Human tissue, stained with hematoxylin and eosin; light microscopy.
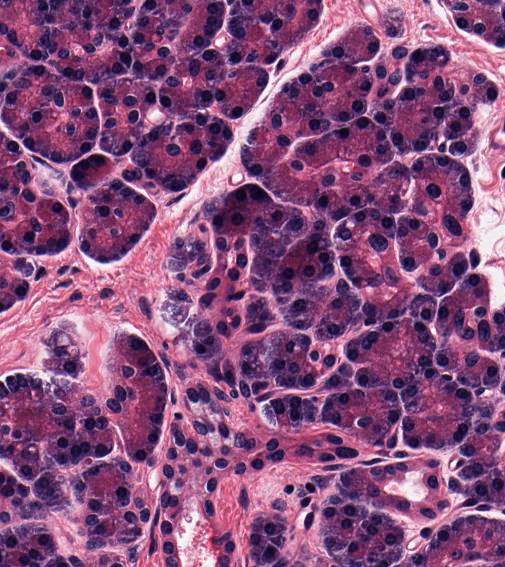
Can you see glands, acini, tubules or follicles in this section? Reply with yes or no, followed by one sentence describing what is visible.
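Yes. The field is filled with closely packed acini grouped into lobules that are divided by bands of pink fibrous tissue.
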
